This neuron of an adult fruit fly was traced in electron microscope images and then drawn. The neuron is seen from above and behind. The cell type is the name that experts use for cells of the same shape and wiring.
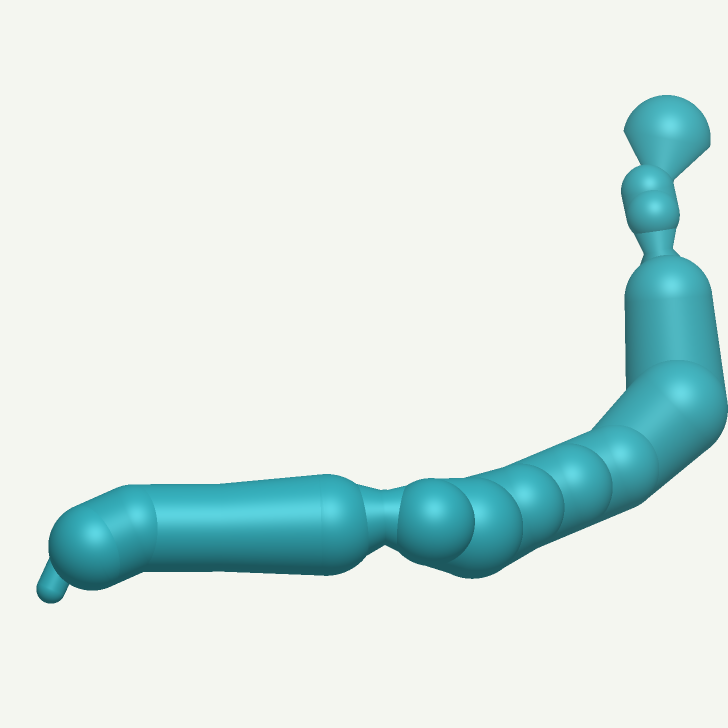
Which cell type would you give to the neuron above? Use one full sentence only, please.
The neuron is a member of cell type R1-R6.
